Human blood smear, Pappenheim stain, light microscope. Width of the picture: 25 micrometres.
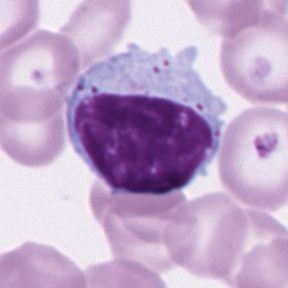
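Large granular lymphocyte: the nucleated cell at the centre. You will find no nucleoli in its nucleus. Follow the upper border of the nucleus: nearly straight, with no notch. Along the upper and right edges, small irregular projections ruffle the cell. The cytoplasm has no vacuoles.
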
